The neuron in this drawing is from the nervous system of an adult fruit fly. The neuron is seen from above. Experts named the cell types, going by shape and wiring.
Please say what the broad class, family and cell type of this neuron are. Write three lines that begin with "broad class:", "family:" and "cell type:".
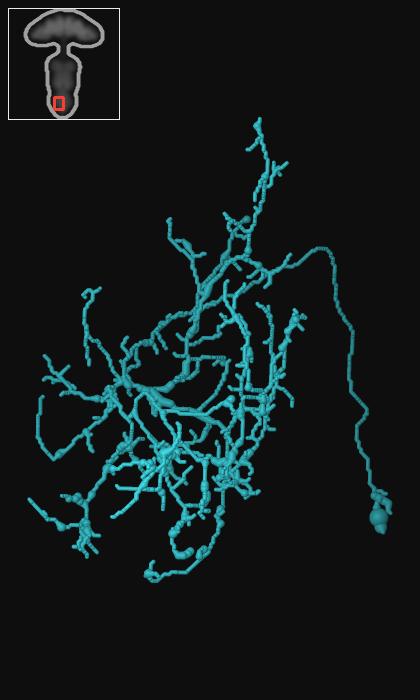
broad class: nerve-cord intrinsic neuron
family: hemilineage 13B
cell type: IN13B050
